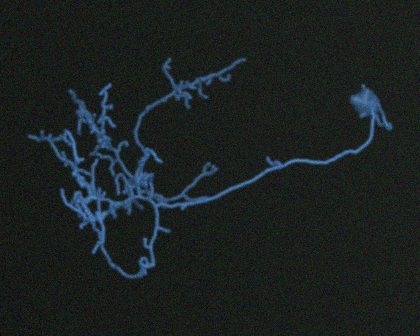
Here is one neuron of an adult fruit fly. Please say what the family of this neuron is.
Cm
